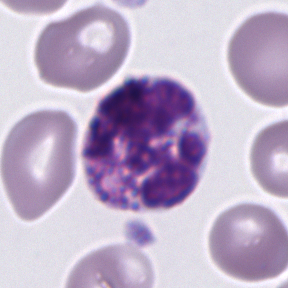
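Basophil, the cell in the middle of this stained smear of human peripheral blood. You'll notice the nucleus is divided into several lobes, with dense, dark purple chromatin. Coarse dark blue-violet granules are scattered across the cell and are most crowded in its lower left part.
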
